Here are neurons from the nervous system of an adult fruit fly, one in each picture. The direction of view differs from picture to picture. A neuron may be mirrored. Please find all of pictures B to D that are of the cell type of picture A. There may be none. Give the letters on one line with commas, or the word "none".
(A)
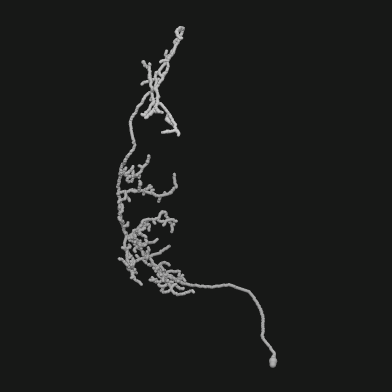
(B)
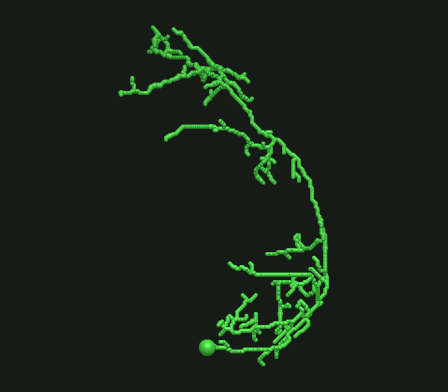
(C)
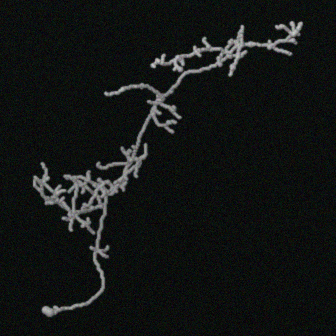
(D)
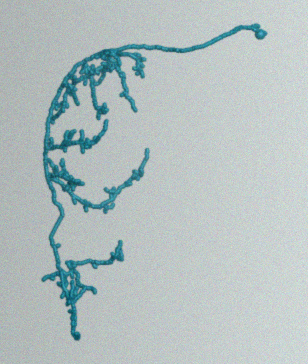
B, C, D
